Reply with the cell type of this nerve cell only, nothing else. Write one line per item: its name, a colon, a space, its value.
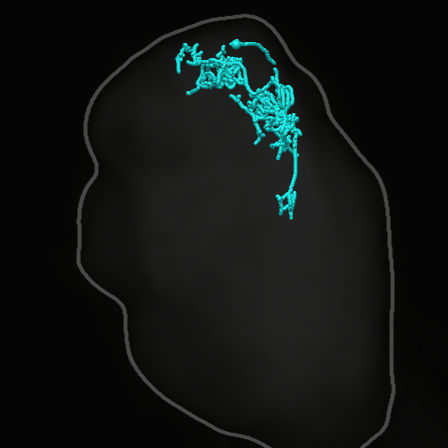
cell type: LHPD2d2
